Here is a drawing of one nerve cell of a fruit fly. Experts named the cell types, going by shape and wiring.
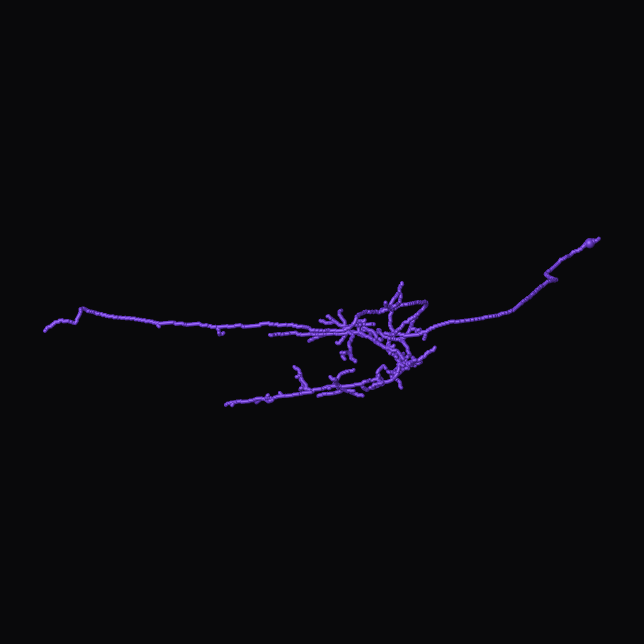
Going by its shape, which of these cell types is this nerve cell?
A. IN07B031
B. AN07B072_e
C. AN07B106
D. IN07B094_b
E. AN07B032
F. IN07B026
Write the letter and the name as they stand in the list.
D. IN07B094_b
